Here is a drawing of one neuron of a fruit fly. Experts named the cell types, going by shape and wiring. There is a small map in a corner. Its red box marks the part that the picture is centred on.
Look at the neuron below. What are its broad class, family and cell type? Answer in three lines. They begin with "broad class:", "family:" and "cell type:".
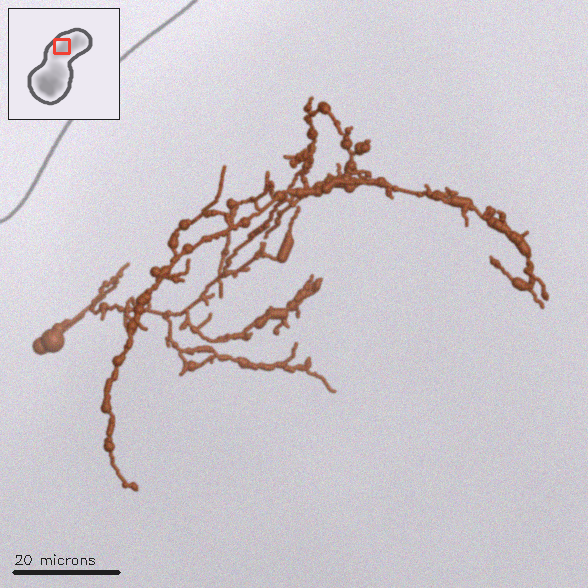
broad class: nerve-cord intrinsic neuron
family: hemilineage 14A
cell type: IN14A038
